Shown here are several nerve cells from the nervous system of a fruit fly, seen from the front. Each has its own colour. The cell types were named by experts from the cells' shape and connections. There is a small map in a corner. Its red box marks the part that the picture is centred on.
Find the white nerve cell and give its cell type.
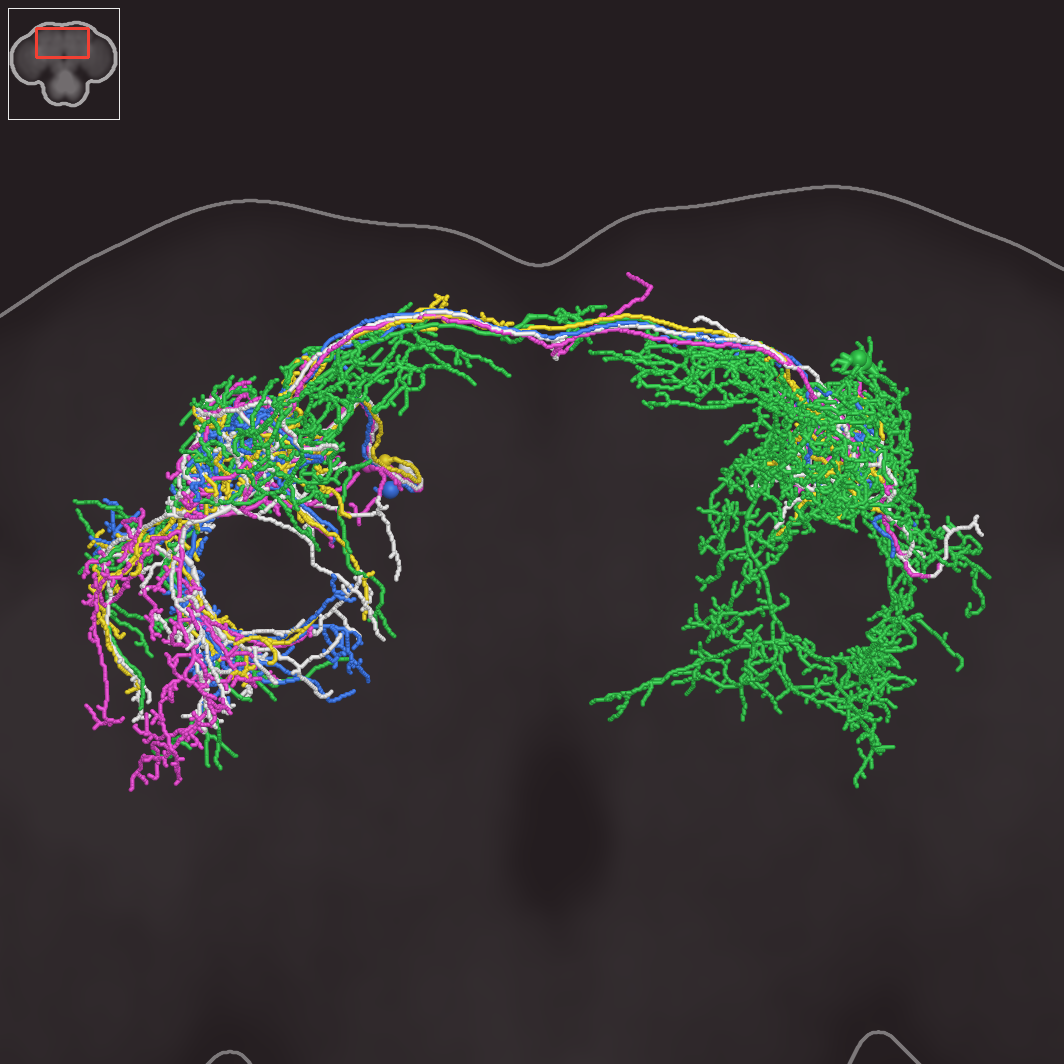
pC1_12b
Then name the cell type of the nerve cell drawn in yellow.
pC1_4a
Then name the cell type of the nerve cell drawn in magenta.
pC1_12a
